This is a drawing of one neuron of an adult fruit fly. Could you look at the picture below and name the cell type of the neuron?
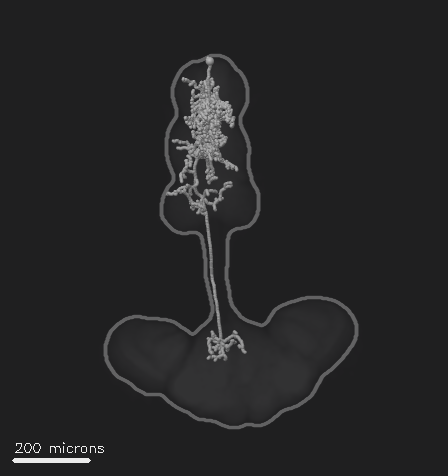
AN05B005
